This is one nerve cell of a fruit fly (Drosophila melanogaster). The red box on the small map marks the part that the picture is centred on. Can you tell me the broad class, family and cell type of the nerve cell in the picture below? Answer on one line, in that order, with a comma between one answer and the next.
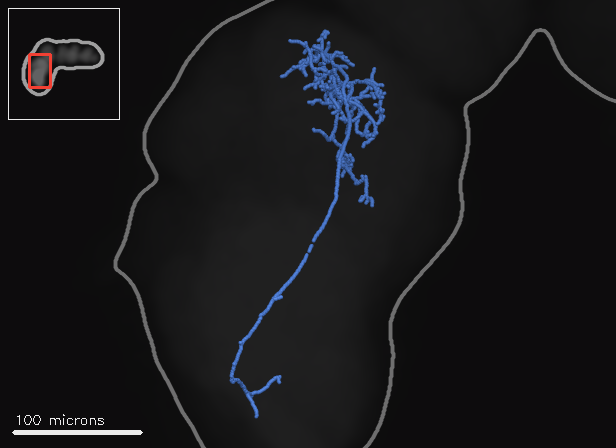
central-brain intrinsic neuron, hemilineage VLPl&d1_lateral, AVLP279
